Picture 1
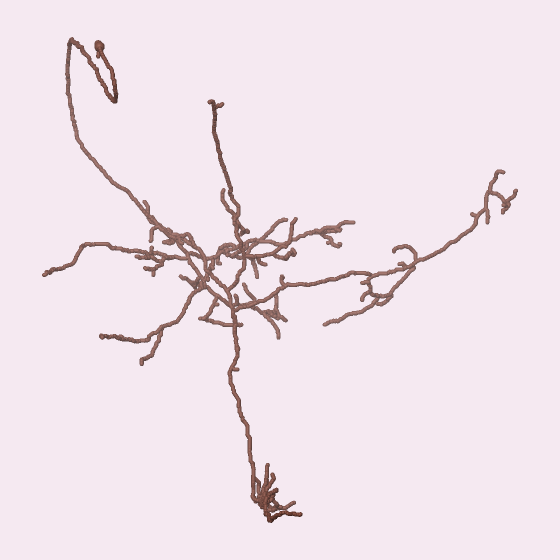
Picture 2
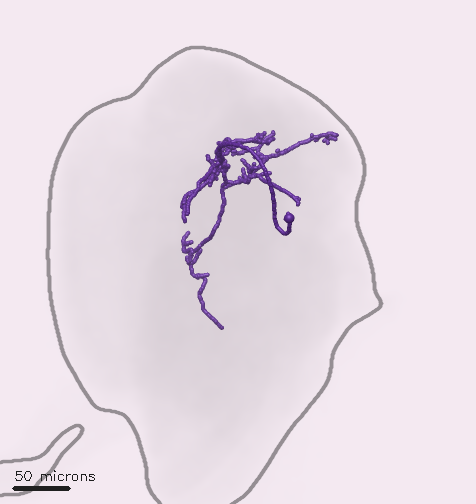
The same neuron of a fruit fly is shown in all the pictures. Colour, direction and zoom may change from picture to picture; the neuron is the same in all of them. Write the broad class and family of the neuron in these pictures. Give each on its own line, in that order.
central-brain intrinsic neuron
hemilineage SLPav2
